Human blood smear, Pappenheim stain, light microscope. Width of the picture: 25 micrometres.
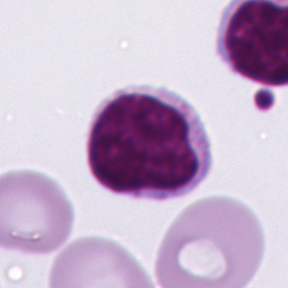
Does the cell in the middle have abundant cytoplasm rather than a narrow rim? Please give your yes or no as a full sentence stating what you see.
No, the cytoplasm of this cell is scant, not abundant.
